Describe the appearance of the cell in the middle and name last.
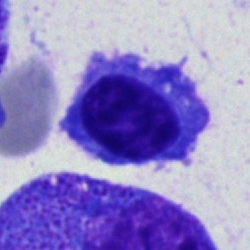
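Most of the cell is taken up by the nucleus, whose chromatin stains dark purple and appears dense. A rim of blue cytoplasm surrounds it, wider on the right side of the nucleus than on the left. This is a plasma cell.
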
